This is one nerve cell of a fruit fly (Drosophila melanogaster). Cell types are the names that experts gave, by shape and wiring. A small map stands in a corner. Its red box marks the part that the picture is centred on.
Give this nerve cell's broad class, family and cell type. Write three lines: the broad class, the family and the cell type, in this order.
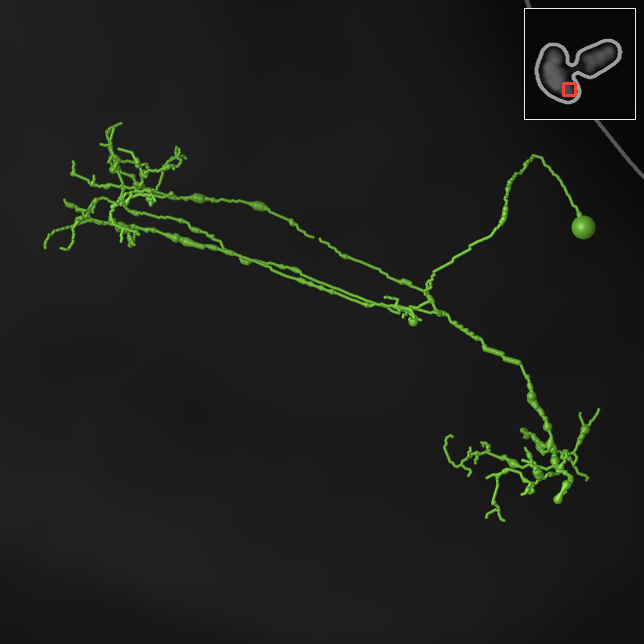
optic-lobe intrinsic neuron
Y
Y14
